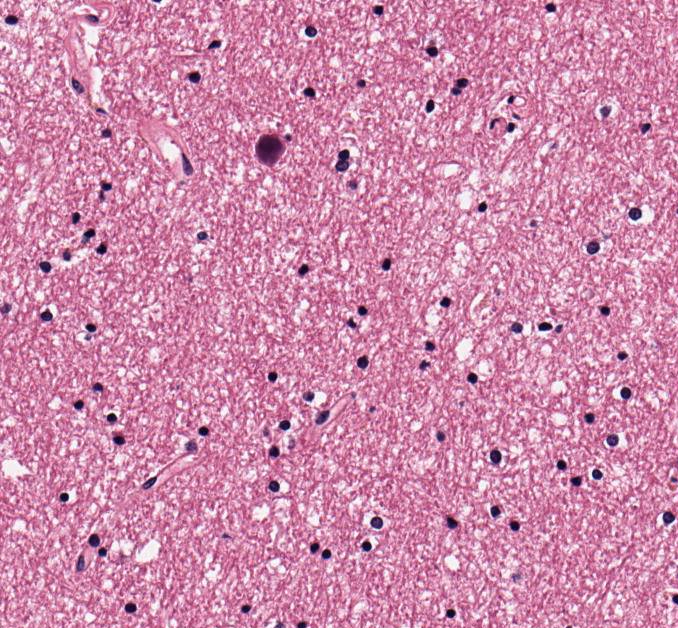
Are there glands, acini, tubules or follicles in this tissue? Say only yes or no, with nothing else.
No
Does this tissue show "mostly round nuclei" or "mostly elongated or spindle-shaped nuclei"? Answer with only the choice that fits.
Mostly round nuclei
